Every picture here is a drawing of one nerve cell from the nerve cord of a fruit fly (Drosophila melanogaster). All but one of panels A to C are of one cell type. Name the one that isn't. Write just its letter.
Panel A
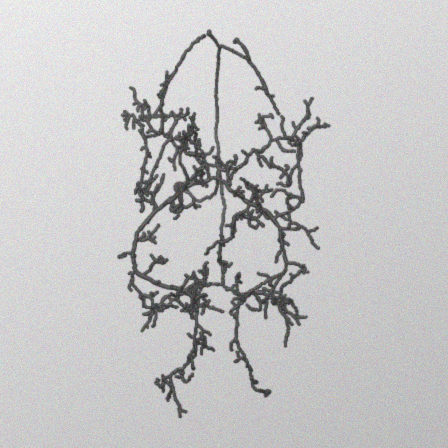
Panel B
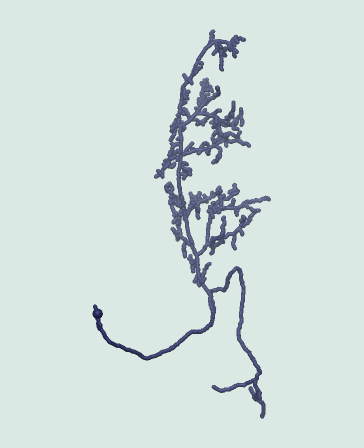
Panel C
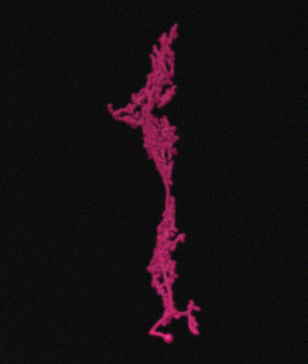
A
